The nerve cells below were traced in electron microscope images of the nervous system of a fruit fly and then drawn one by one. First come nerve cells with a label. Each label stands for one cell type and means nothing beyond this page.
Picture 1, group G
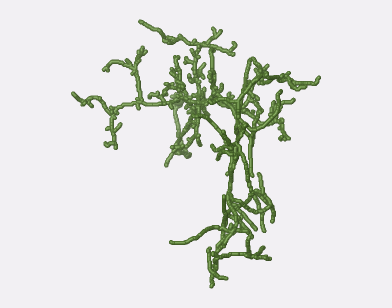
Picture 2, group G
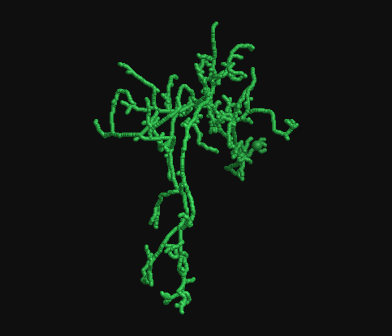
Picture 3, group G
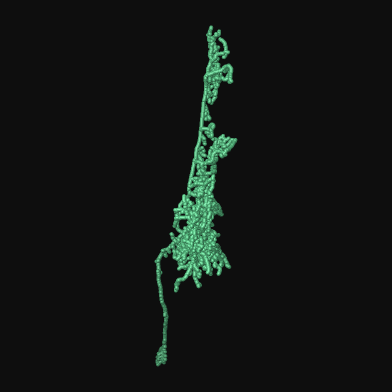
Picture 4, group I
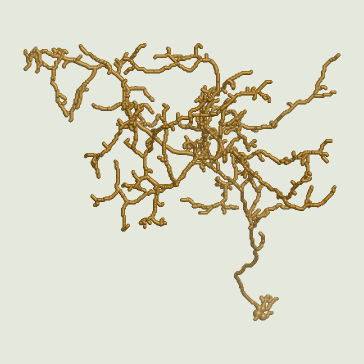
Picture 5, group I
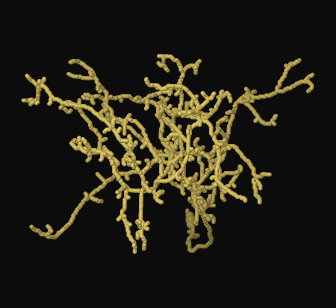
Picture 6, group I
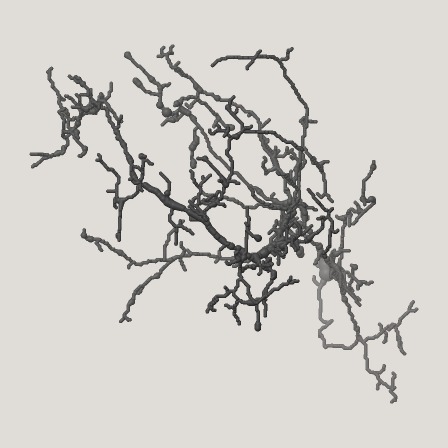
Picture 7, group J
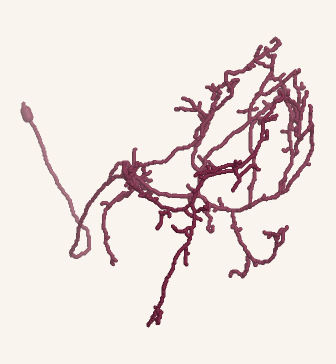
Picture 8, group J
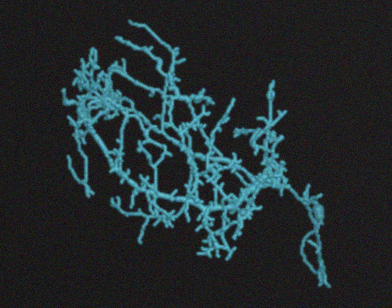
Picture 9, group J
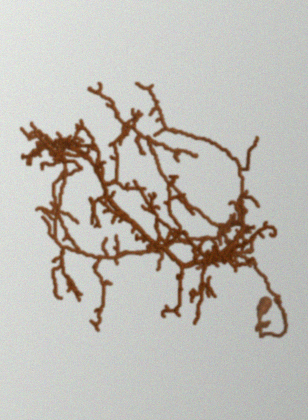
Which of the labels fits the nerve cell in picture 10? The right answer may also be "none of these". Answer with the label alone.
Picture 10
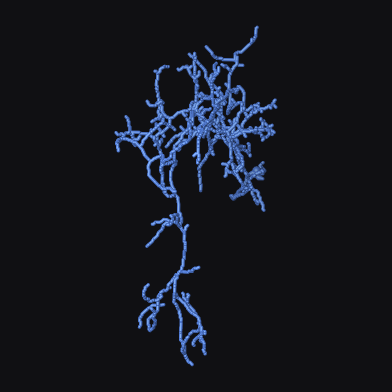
group G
